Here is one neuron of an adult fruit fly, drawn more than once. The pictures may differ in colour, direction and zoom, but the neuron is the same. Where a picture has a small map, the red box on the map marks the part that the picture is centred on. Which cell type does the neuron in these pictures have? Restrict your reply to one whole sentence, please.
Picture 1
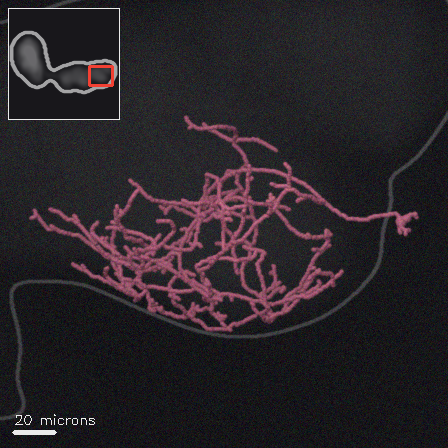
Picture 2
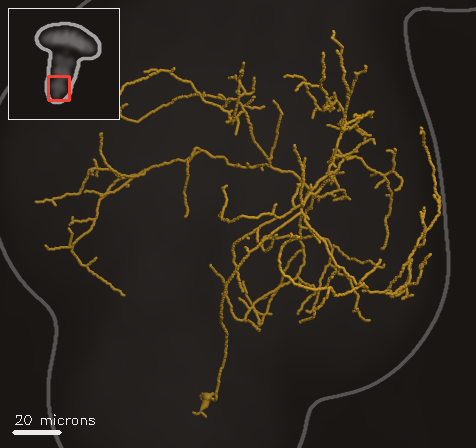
This neuron is classified under the cell type IN04B032.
